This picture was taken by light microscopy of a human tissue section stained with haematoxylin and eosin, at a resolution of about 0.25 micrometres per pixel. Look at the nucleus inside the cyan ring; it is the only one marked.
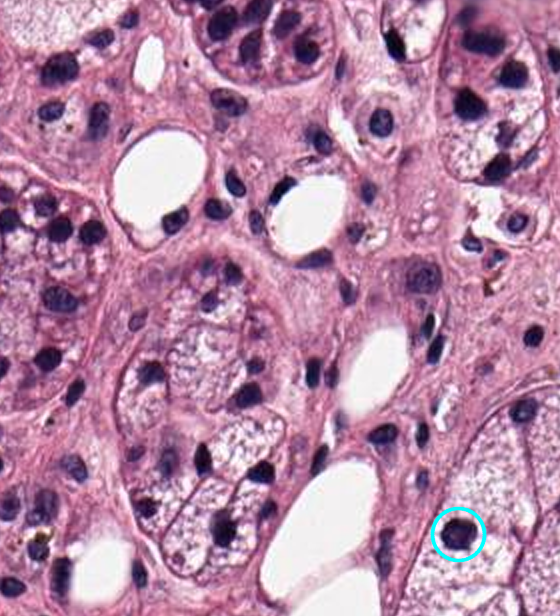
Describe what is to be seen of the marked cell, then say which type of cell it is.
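The nucleus is round, evenly and darkly stained, with a smooth, sharply defined edge. The cytoplasm is plentiful and pale, filled with many small clear bubbles separated by fine pink strands, giving a foamy look. The cell is bounded by thin, distinct pink borders and sits among neighbouring cells with the same pale, foamy cytoplasm. The cell lies along a thin pink fibrous band that runs diagonally past its left side. The marked nucleus belongs to an adrenal cortical cell.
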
